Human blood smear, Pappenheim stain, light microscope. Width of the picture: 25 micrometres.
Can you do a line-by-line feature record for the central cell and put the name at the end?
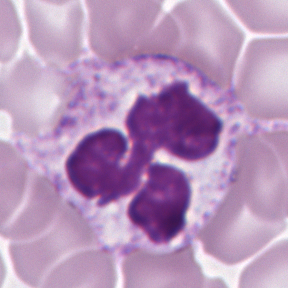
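Outline: roughly round, it seems.
Nucleus: three lobes, as I count them.
Nucleoli: none I can see.
Cytoplasm: many fine violet granules.
Name: segmented neutrophil.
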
